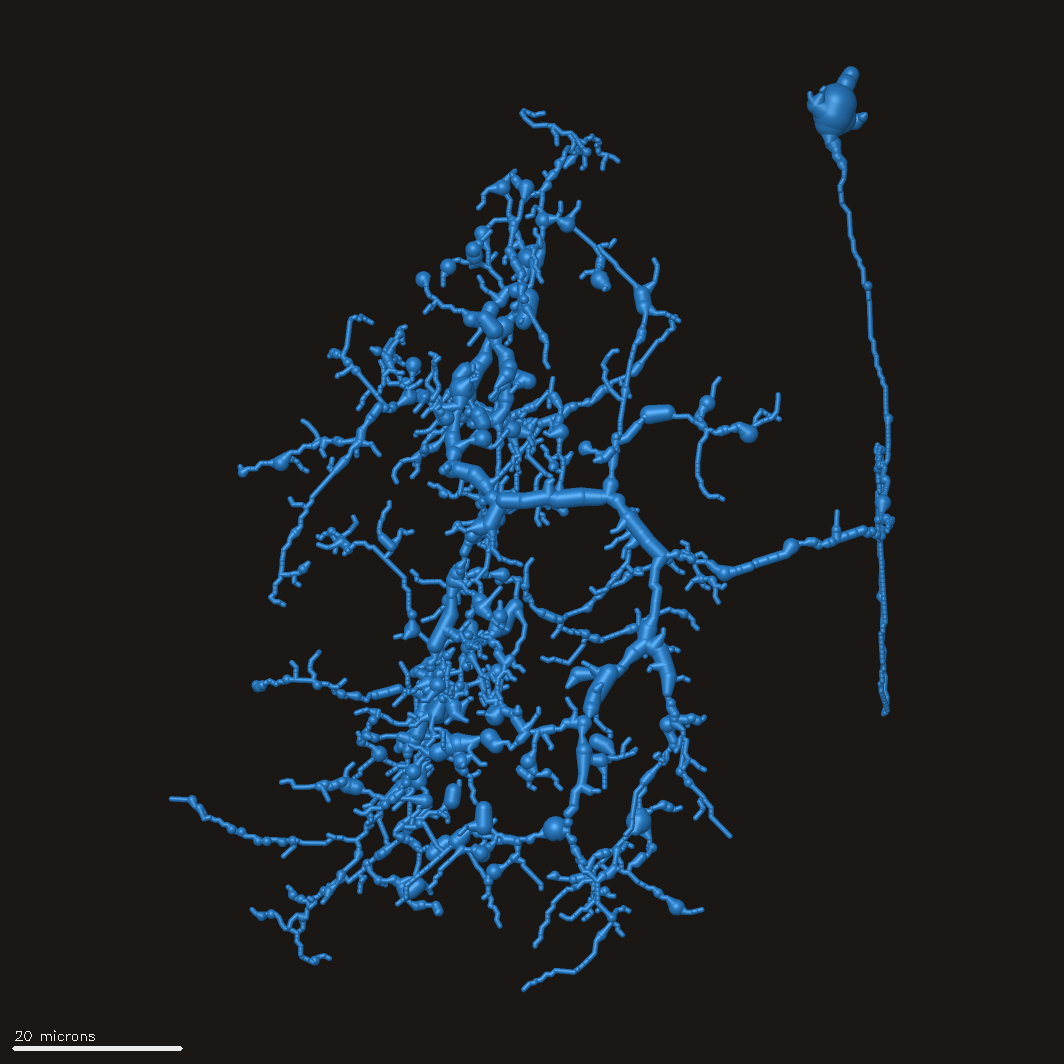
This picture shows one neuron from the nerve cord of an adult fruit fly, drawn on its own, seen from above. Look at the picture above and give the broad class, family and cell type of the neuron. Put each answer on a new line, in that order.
nerve-cord intrinsic neuron
hemilineage 02A
IN02A029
